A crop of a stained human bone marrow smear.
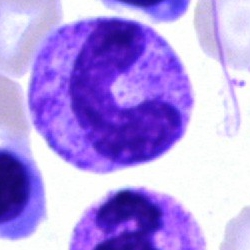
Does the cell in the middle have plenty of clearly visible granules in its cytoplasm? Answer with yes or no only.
Yes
